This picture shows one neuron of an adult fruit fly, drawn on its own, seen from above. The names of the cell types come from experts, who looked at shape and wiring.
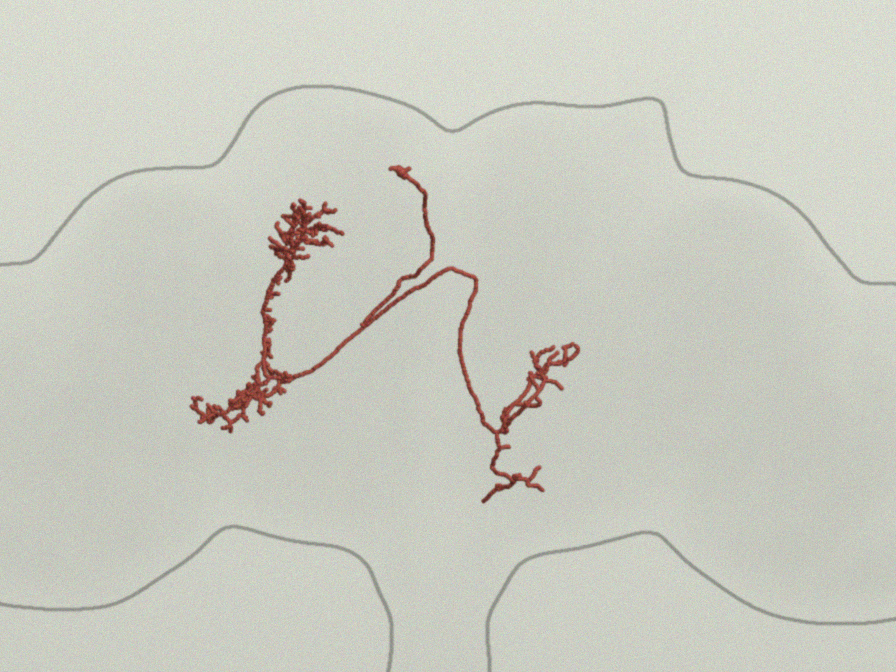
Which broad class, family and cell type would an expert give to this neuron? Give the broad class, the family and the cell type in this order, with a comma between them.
central-brain intrinsic neuron, hemilineage WEDd2, WED082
